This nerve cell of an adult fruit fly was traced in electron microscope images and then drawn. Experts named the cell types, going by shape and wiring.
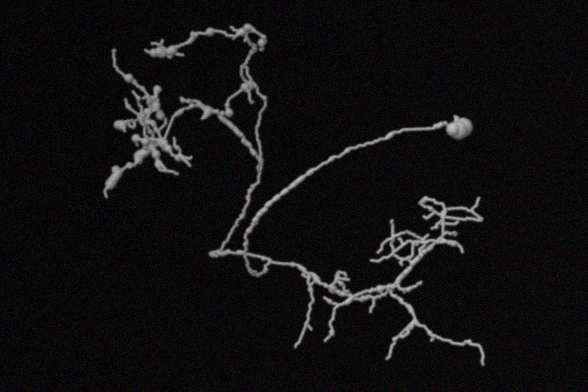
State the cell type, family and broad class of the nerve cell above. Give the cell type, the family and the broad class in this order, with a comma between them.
CB2116, hemilineage SLPad1_posterior, central-brain intrinsic neuron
